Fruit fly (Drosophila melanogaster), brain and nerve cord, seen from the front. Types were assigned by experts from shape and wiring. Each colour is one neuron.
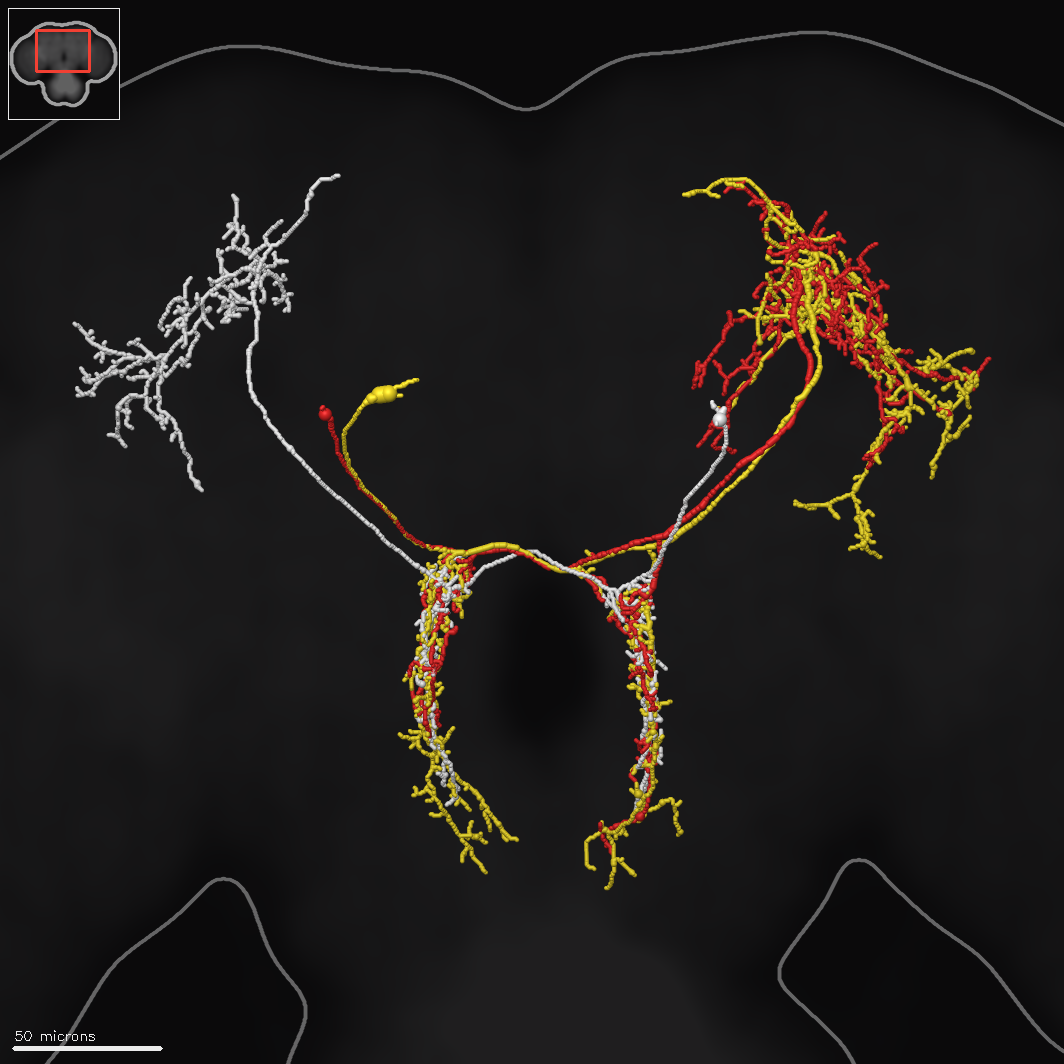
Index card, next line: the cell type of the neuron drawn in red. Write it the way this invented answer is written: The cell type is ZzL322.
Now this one: The cell type is mAL_m2b.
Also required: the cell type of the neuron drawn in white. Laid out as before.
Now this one: The cell type is mAL_m2a.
